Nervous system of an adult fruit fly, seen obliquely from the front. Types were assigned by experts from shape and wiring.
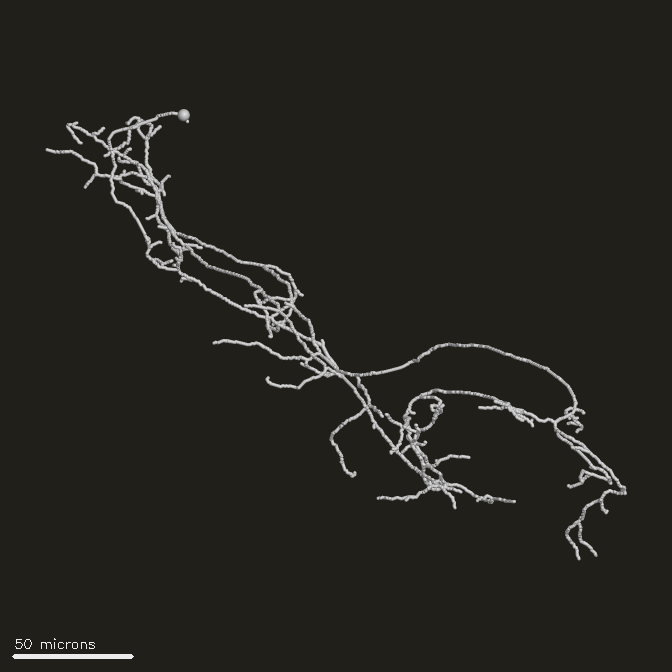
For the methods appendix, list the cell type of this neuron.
IN17A053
